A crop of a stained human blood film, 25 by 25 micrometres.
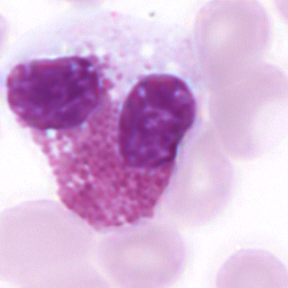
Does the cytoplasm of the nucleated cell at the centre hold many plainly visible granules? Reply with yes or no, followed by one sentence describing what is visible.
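Yes. The cytoplasm is packed with coarse, round, pinkish-red granules.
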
